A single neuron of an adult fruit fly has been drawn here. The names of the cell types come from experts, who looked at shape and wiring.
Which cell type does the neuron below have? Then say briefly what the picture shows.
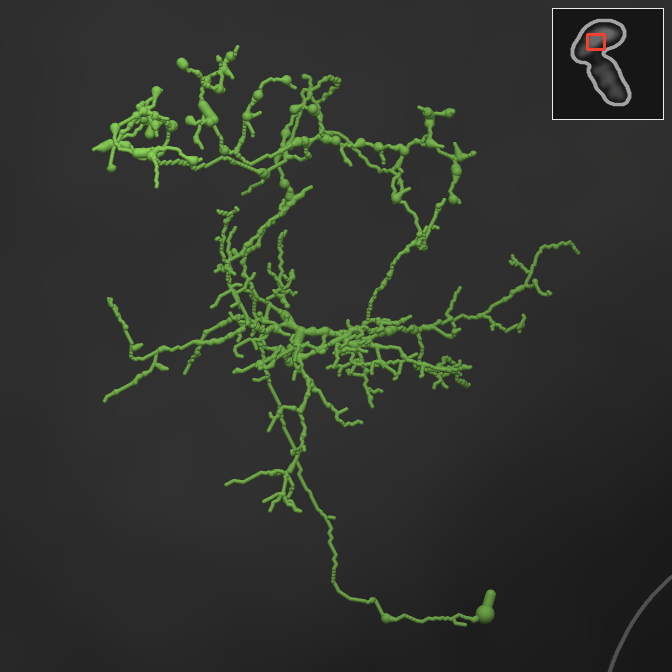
The cell type is CL290. It is a central-brain intrinsic neuron. It lies in the brain. Its cell body lies at the lower right of the picture.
